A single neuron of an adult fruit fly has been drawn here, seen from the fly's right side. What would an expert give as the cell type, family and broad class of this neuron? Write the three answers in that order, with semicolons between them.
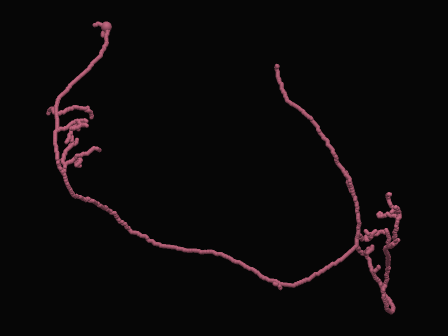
KCa'b'-ap2; class Kenyon Cell; central-brain intrinsic neuron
